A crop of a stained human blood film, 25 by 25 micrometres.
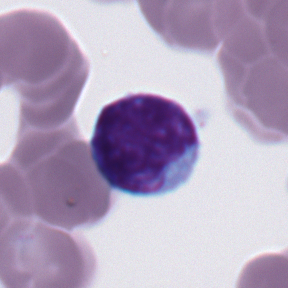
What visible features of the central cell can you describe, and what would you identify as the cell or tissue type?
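See how round and smooth this one's outline is, with no projections or hairy fringes standing out from the surface. The chromatin's dark purple and coarsely clumped, and what cytoplasm you can see has no distinct granules. It's a typical lymphocyte.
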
